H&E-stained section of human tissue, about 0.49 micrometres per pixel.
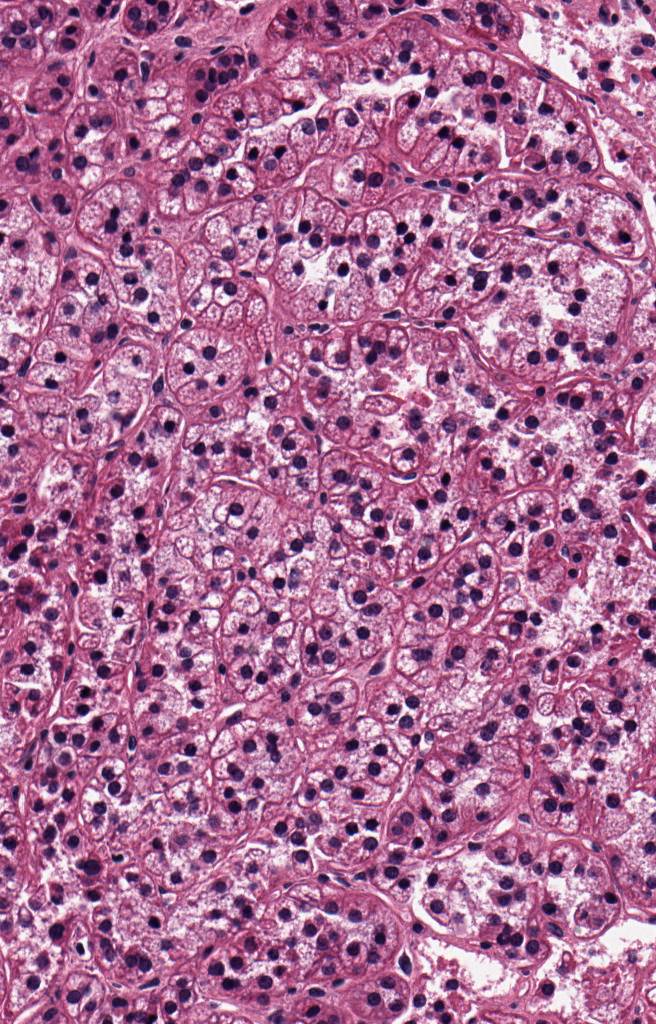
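Adrenal gland, haematoxylin and eosin. Cells with abundant pale cytoplasm, finely bubbly or vacuolated; most with a single, roughly central nucleus. Nests solid, no central lumen. No fat cells in field.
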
